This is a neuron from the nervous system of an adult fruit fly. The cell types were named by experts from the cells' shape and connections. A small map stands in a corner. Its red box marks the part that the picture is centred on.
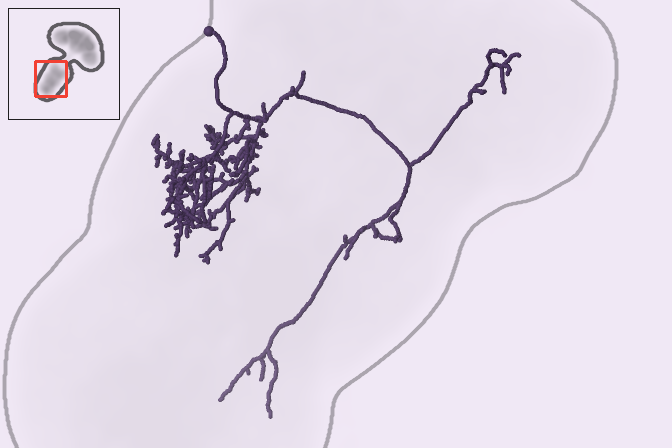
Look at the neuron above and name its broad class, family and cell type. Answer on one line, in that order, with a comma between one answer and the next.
nerve-cord intrinsic neuron, hemilineage 08B, IN08B054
